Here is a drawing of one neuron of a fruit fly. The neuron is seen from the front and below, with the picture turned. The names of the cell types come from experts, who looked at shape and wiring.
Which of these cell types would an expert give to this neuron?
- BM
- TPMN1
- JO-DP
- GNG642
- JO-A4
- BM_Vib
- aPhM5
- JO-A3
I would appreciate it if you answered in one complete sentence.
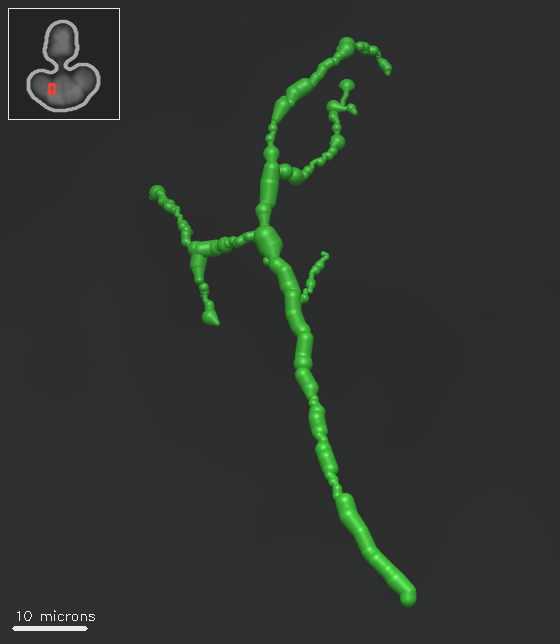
By type, the neuron is JO-A3.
